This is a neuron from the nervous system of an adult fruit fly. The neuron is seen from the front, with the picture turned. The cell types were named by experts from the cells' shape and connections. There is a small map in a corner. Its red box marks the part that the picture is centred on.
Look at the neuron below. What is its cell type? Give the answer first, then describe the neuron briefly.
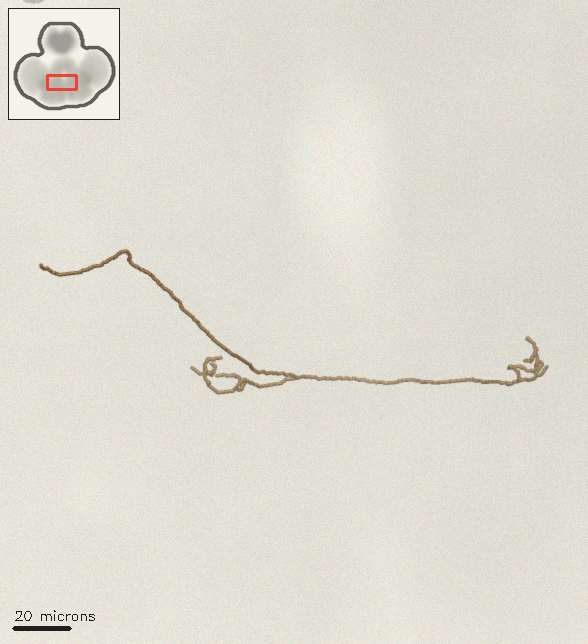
Its cell type is ORN_DL5. Its broad class is sensory neuron entering the brain. No cell body is drawn. By the scale bar it is about 190 microns wide in this view. It has a dozen or fewer branch ends.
